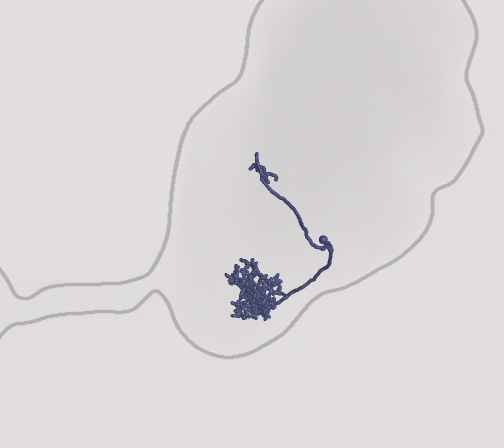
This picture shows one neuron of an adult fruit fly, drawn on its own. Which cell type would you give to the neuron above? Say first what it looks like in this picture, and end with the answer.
In this view it is taller than it is wide. Its broad class is optic-lobe intrinsic neuron. The cell type is MeLo1.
